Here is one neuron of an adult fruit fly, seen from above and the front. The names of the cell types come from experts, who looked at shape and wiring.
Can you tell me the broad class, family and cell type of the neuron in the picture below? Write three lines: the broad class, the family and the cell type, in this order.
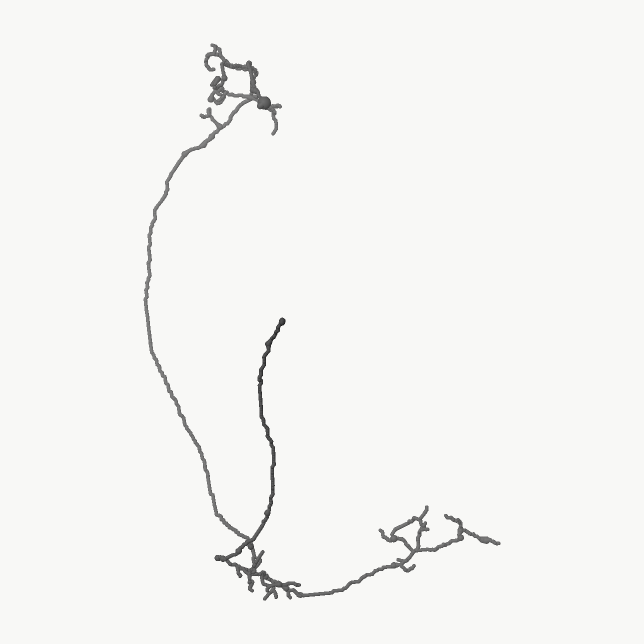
central-brain intrinsic neuron
class Kenyon Cell
KCa'b'-m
